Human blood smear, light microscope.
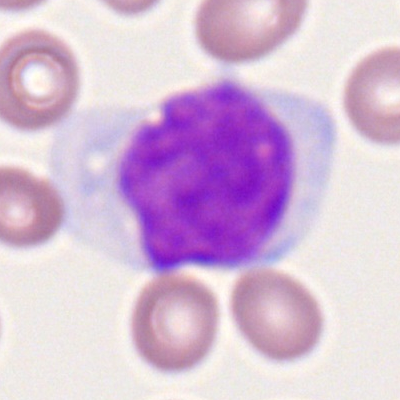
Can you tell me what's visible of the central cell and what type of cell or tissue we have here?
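Its outline is irregular and angular rather than round. The purple chromatin is patchy, with darker and lighter areas. The cytoplasm is a very pale blue-grey, turning a deeper blue along its lower right border. The cell is a monocyte.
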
